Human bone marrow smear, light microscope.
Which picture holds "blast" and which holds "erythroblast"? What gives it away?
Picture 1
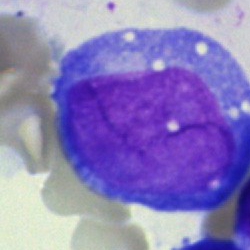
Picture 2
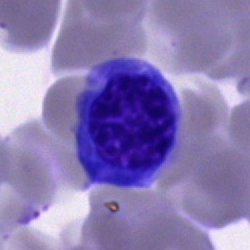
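Picture 1 shows the blast and picture 2 the erythroblast. The blast's outline is roundish, with small irregular bumps along its left edge, and a thin dark curved fold line runs across its nucleus. Its chromatin is finely granular and evenly spread.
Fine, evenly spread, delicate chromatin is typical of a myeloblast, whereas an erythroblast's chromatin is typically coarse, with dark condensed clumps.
Several small round clear vacuoles lie in the blast's cytoplasm, mostly near the upper edge, and pale red cells touch it on its left and lower sides. In the erythroblast the cytoplasm is deep blue, and its rim is widest on the lower left side of the cell. Neither cell shows granules in its cytoplasm. Just below the erythroblast, a small brown refractile speck lies on a red cell.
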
